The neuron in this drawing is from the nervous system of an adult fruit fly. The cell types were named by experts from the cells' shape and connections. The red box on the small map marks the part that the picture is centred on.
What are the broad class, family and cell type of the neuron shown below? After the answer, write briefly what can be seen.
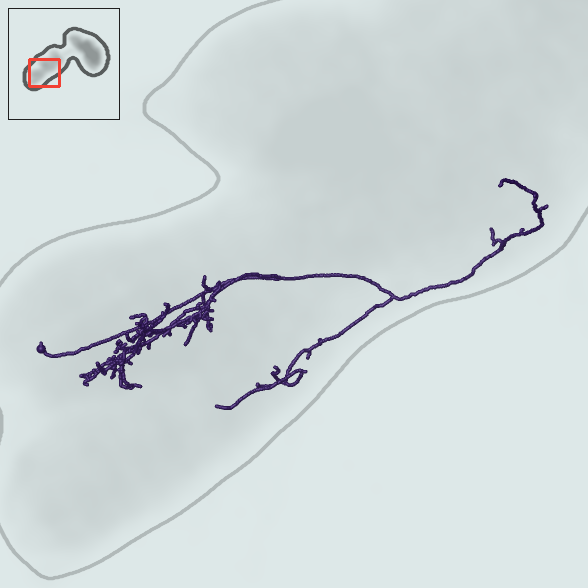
It is a nerve-cord intrinsic neuron. Its family is hemilineage 06B. The cell type is IN06B070. The cell body can be seen on the left of the picture. As drawn here it is wider than it is tall.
